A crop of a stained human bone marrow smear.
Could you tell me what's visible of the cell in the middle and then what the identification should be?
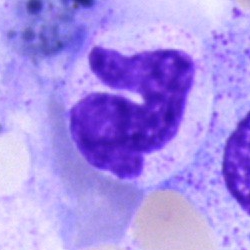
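Look first at the nucleus: it is deeply folded, with a narrow cleft opening towards the left. Around it runs a moderate rim of cytoplasm, pale lavender rather than deep blue. Fine pink-violet granules are scattered through that cytoplasm. This cell is a band neutrophil.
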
